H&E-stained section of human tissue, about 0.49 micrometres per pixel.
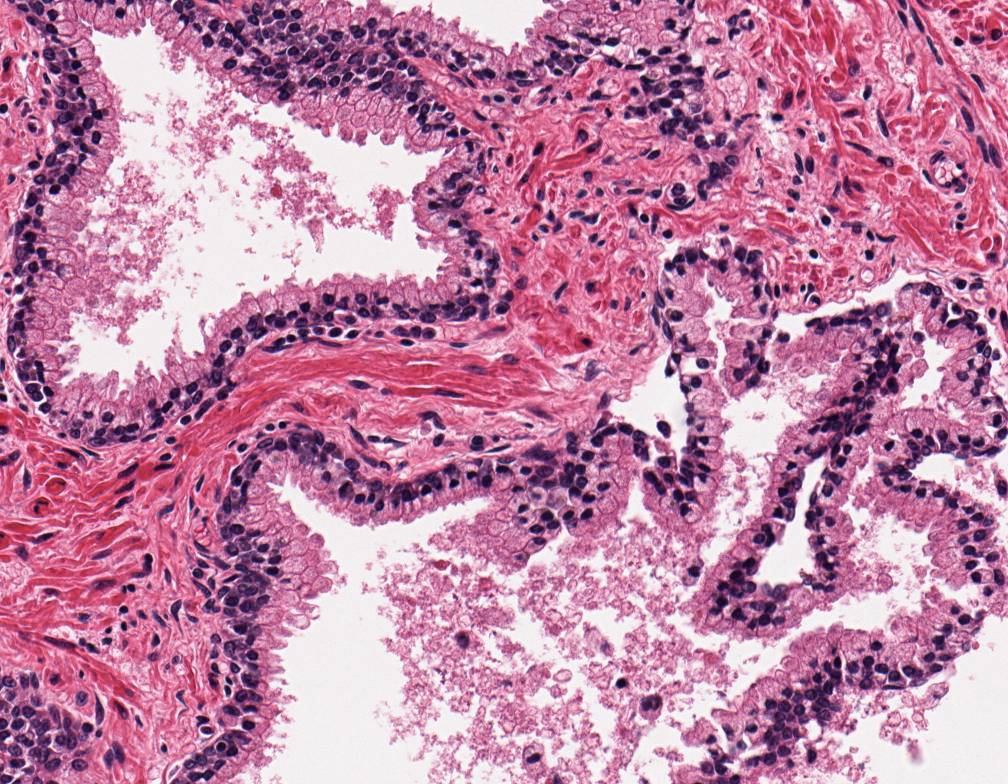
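Prostate. Glands: irregular spaces, those on the right with infolded, branching outlines and papillary projections into the lumen. Epithelium: dark nuclei crowded toward the cell base, away from the lumen. Stroma: a pink band separating the glands, running from the left edge towards the centre, containing bright pink smooth muscle bundles with elongated nuclei, roughly horizontal at left centre.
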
